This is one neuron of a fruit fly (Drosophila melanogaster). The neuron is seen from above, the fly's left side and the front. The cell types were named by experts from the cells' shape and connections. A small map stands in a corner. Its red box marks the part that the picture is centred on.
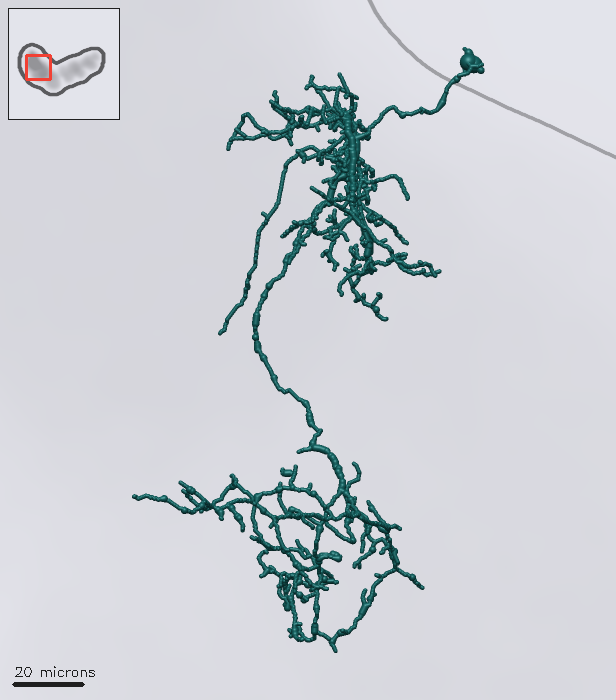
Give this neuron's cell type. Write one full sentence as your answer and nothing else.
This neuron belongs to the cell type IB062.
